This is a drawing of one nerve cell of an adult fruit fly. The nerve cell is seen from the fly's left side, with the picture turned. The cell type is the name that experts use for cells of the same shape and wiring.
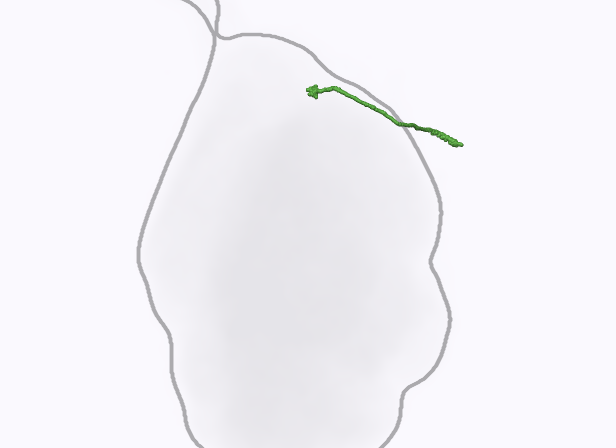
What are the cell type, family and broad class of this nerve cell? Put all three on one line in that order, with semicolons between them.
L3; L; optic-lobe intrinsic neuron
